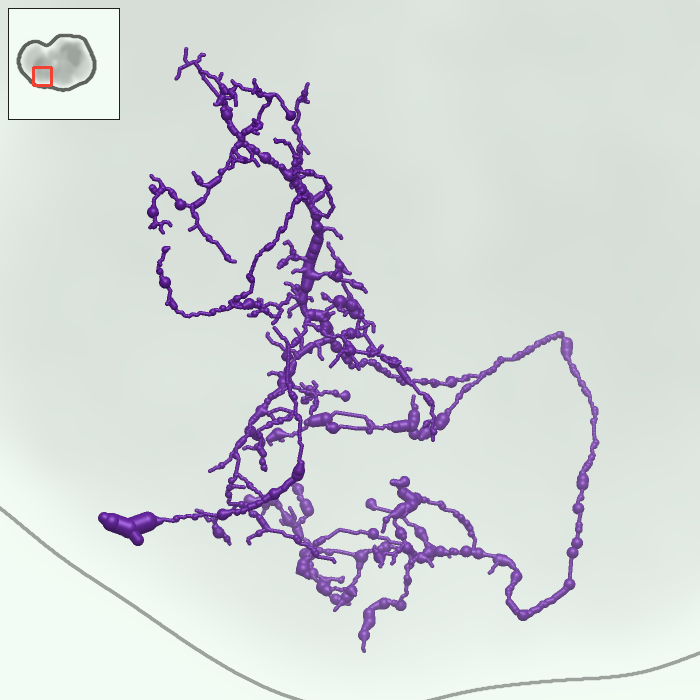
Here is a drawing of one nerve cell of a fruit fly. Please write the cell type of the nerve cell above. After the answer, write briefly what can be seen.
It is of cell type SLP384. It is a central-brain intrinsic neuron. The cell body is at the lower left of the picture. Dozens of branch ends can be seen.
